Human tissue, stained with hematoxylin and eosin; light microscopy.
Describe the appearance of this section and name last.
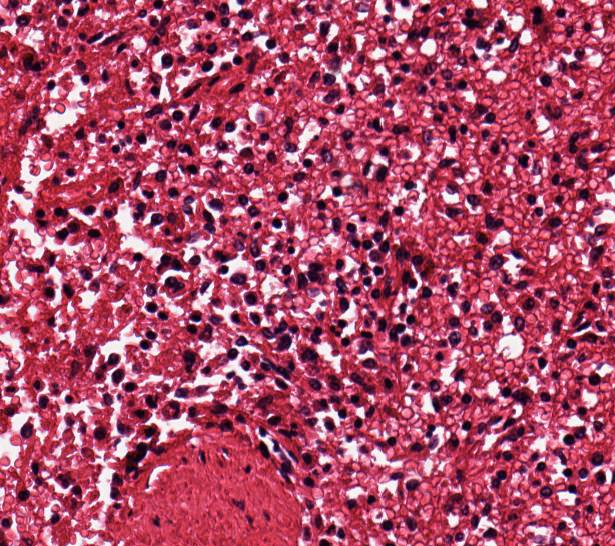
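Looking among the red blood cells, I see small cells scattered about, each with a round, dark-staining nucleus and scant cytoplasm. At the bottom centre there is a rounded, pink, finely fibrillar structure with few nuclei, and elongated, spindle-shaped nuclei line its upper edge. I find no fat cells in the field. This section is spleen.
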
